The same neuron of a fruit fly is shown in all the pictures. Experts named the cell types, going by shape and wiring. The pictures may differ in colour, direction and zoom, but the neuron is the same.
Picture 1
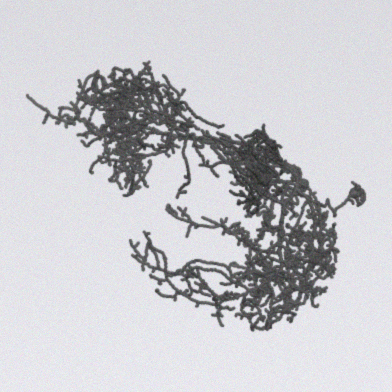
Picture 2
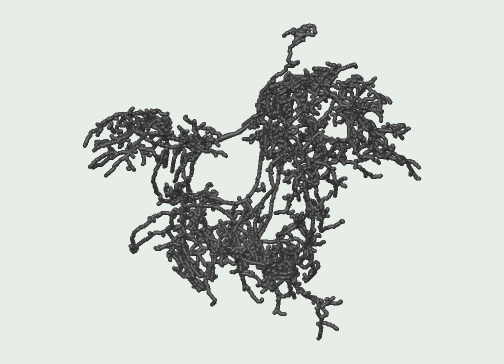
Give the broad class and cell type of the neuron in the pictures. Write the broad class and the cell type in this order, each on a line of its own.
central-brain intrinsic neuron
AVLP442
